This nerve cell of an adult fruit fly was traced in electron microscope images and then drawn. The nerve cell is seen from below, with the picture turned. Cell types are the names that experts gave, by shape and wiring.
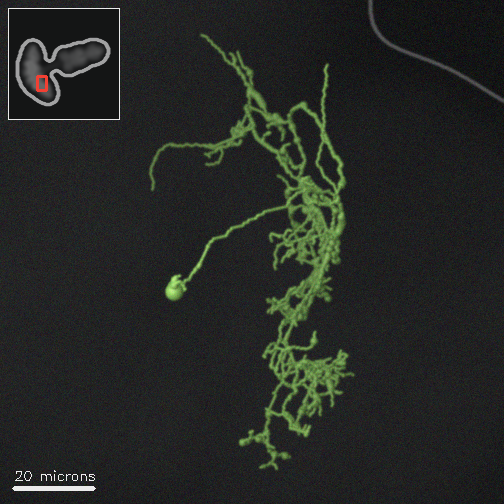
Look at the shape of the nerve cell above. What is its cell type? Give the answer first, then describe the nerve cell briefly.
Its cell type is LoVP38. It is a visual projection neuron. It is in the brain and does not reach the nerve cord. By the scale bar it is about 110 microns tall in this view. The picture shows dozens of branch ends.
